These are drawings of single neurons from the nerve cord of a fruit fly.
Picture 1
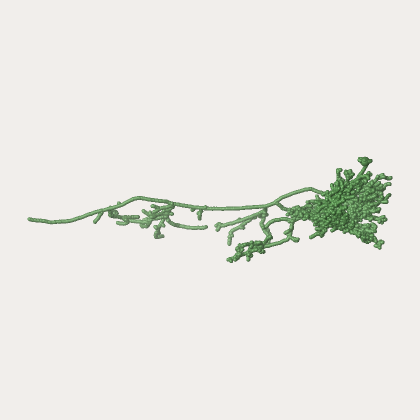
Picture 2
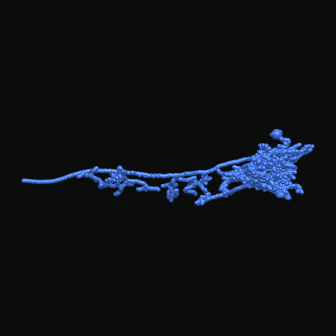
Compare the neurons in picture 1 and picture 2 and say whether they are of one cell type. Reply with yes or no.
yes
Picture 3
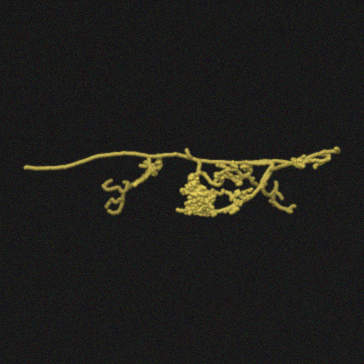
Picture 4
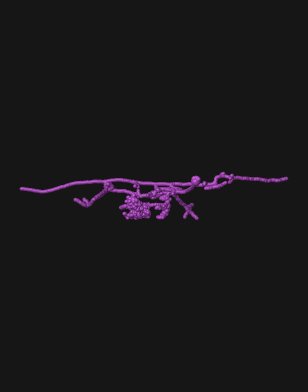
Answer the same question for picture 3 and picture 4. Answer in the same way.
yes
